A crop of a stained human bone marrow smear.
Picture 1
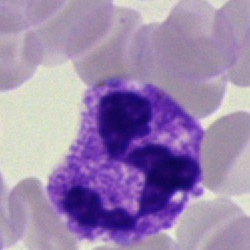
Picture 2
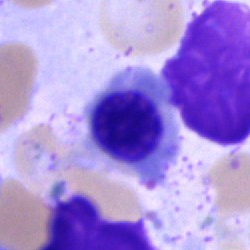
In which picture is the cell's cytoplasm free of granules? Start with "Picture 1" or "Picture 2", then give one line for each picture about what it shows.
Picture 2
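In picture 1: Numerous purple granules fill the cytoplasm throughout.
In picture 2: No granules are seen in the cytoplasm.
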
